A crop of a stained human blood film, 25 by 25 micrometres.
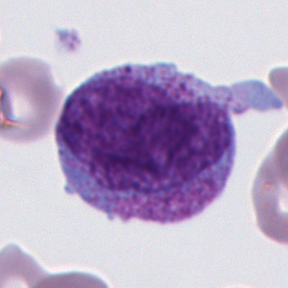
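Atypical promyelocyte at the centre of the smear. Nucleus first: a single unlobed mass filling most of the cell. Cytoplasm next: a rim that is widest along the lower edge of the cell, with fine purplish granules scattered through it.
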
